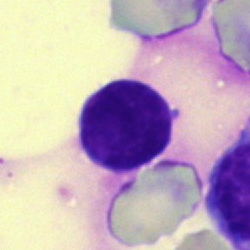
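Lymphocyte: the cell in the middle of this stained human bone marrow smear, seen by light microscope. Checked in turn, the chromatin is dark purple and densely stained throughout. No nucleoli are visible in the nucleus, and no granules are seen anywhere in the cell. One further point: a small knob projects from the right edge of the cell.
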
